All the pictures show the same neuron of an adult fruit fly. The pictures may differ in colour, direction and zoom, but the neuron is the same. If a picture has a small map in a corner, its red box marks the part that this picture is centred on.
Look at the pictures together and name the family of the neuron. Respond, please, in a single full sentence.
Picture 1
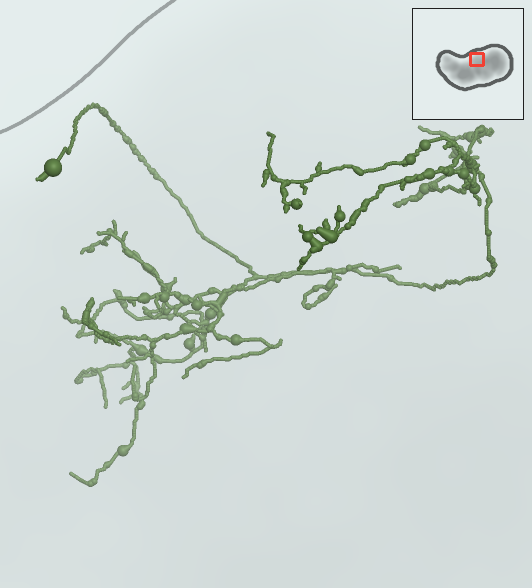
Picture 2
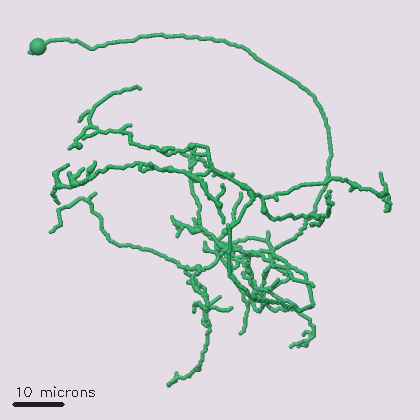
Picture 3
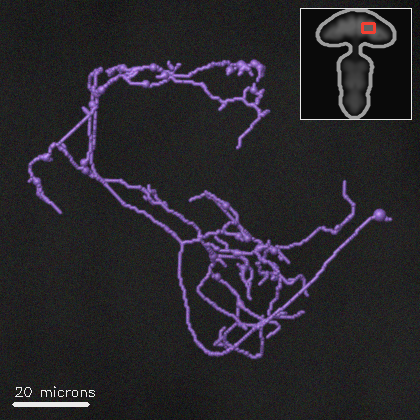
The neuron is filed under family hemilineage SLPad1_posterior.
